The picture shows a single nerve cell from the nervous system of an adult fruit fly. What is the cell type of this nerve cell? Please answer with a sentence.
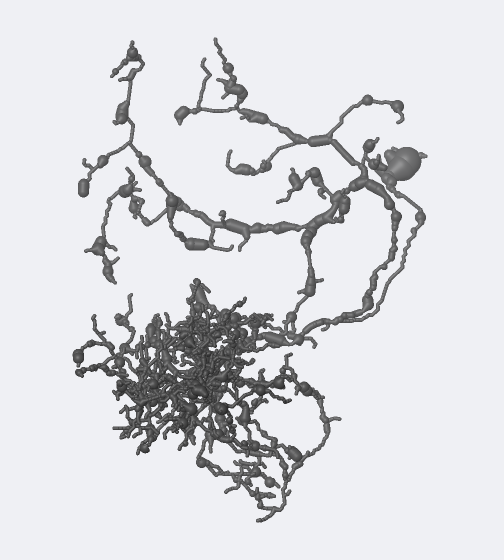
The cell type is PVLP086.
